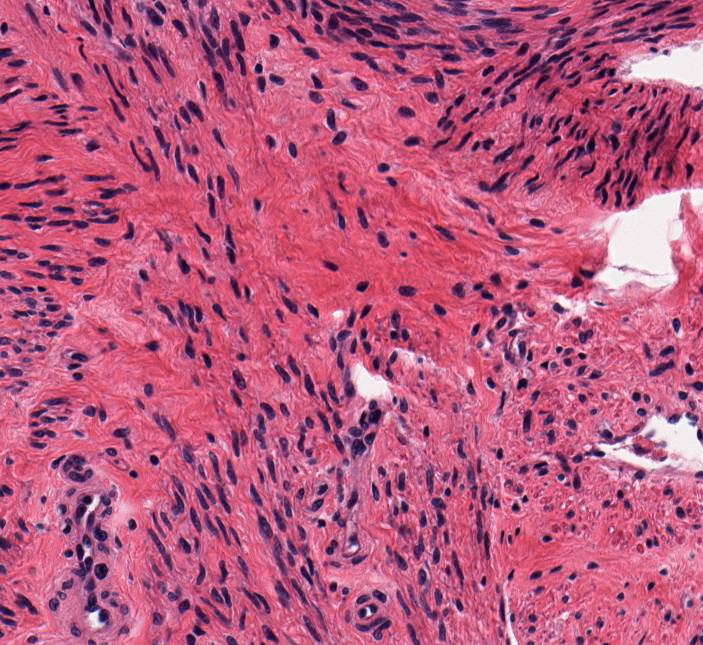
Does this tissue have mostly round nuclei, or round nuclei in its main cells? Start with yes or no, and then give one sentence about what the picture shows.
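No. Most nuclei are elongated, dark and tapered, with some slightly wavy.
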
